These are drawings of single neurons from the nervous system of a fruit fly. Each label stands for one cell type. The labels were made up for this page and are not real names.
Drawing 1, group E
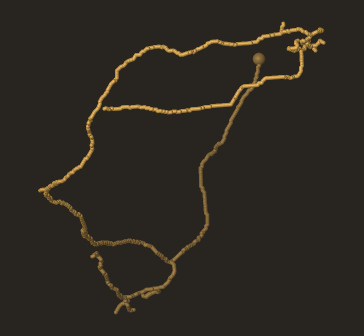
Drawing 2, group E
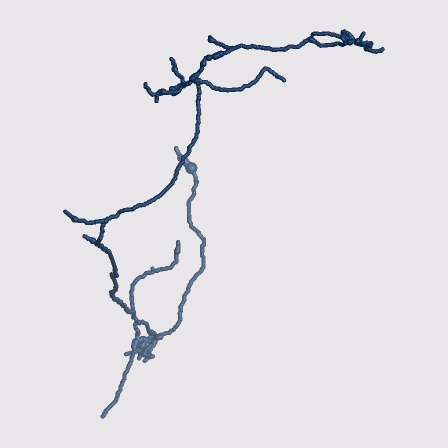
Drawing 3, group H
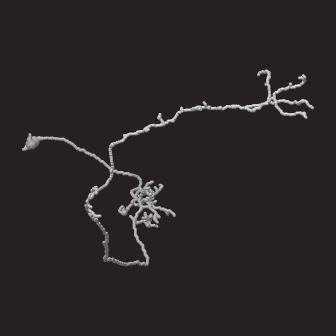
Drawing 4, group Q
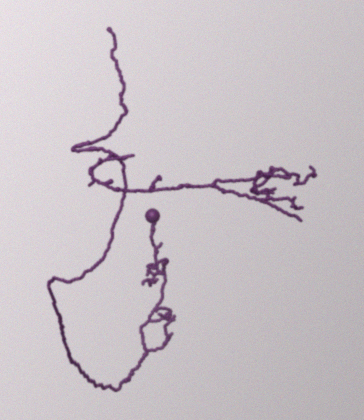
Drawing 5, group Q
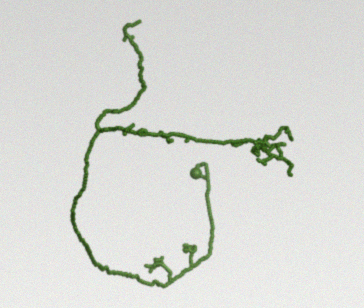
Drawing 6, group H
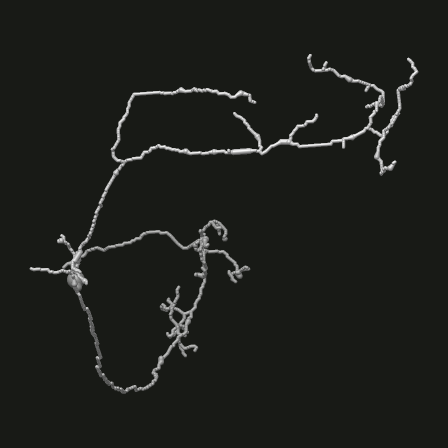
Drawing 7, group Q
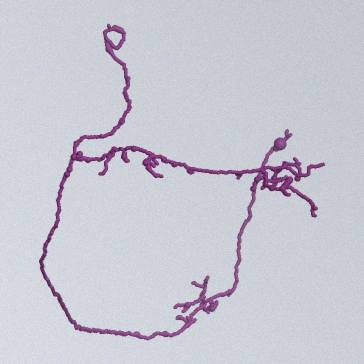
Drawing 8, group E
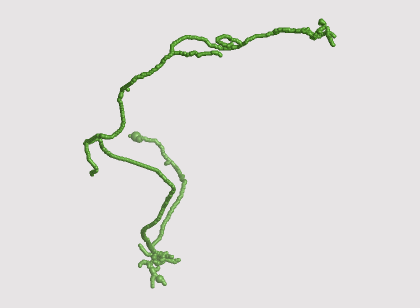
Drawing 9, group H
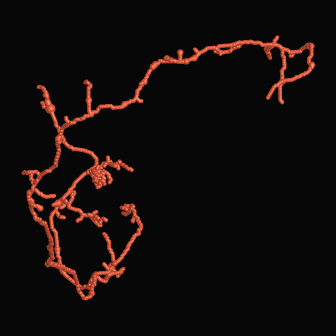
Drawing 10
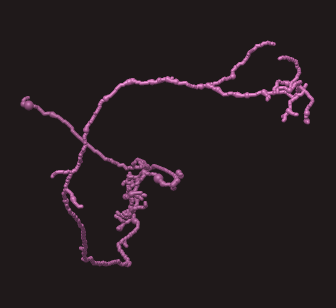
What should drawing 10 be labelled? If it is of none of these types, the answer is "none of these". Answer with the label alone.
group H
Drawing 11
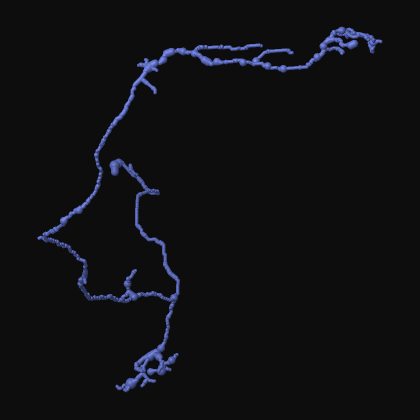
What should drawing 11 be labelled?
group E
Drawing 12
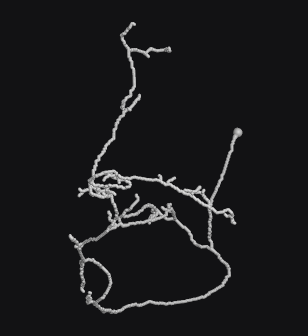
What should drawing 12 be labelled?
none of these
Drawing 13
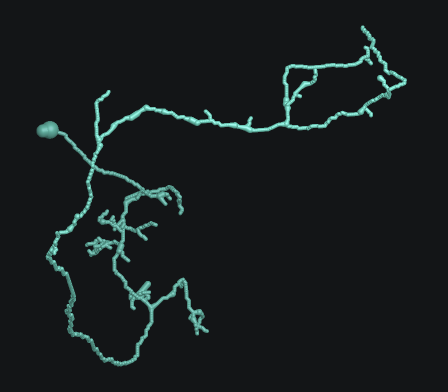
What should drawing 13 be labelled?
group H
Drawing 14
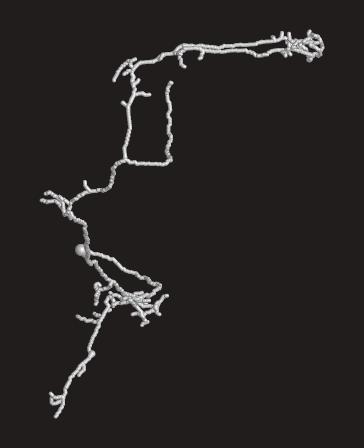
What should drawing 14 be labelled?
group E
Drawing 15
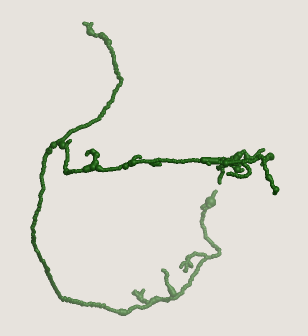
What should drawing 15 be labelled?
group Q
